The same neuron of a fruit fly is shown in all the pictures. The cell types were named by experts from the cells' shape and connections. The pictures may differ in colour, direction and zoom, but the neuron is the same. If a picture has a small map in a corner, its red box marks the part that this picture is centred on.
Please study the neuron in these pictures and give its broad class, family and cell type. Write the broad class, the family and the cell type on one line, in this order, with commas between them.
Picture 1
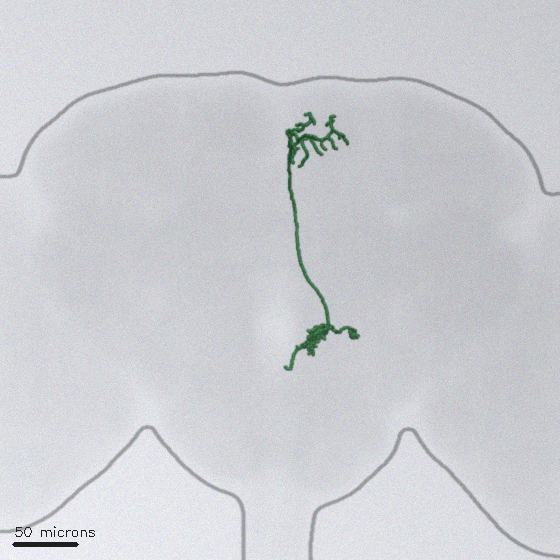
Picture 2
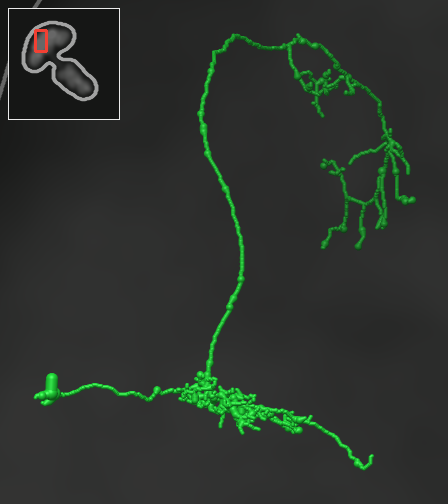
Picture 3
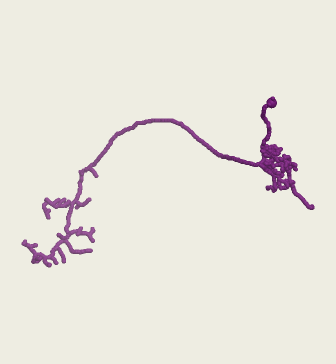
central-brain intrinsic neuron, hemilineage FLAa2, PRW066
